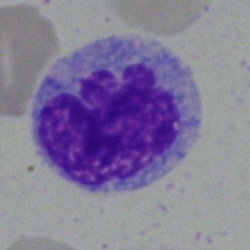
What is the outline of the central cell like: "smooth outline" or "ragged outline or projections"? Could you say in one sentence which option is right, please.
There is a smooth outline around this cell, free of projections.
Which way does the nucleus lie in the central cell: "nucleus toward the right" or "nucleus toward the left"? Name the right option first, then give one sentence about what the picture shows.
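Nucleus toward the left. The nucleus fills most of the cell, leaving a cytoplasmic rim that is widest at the top and right.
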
